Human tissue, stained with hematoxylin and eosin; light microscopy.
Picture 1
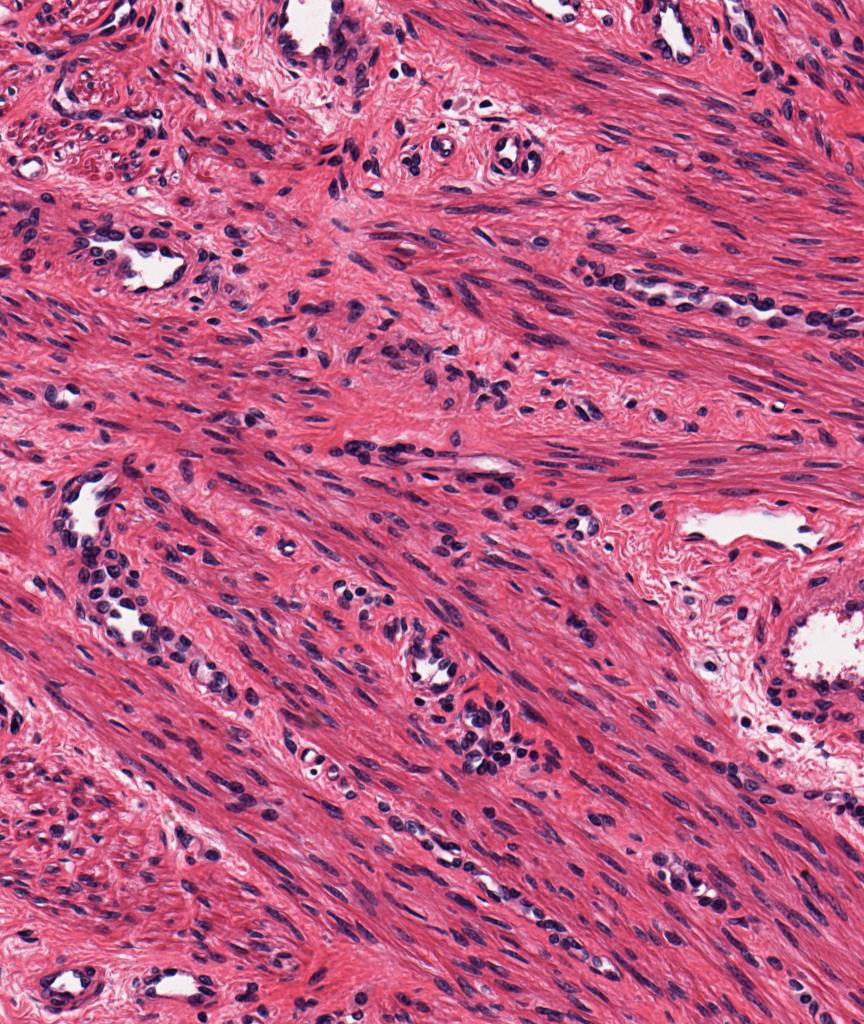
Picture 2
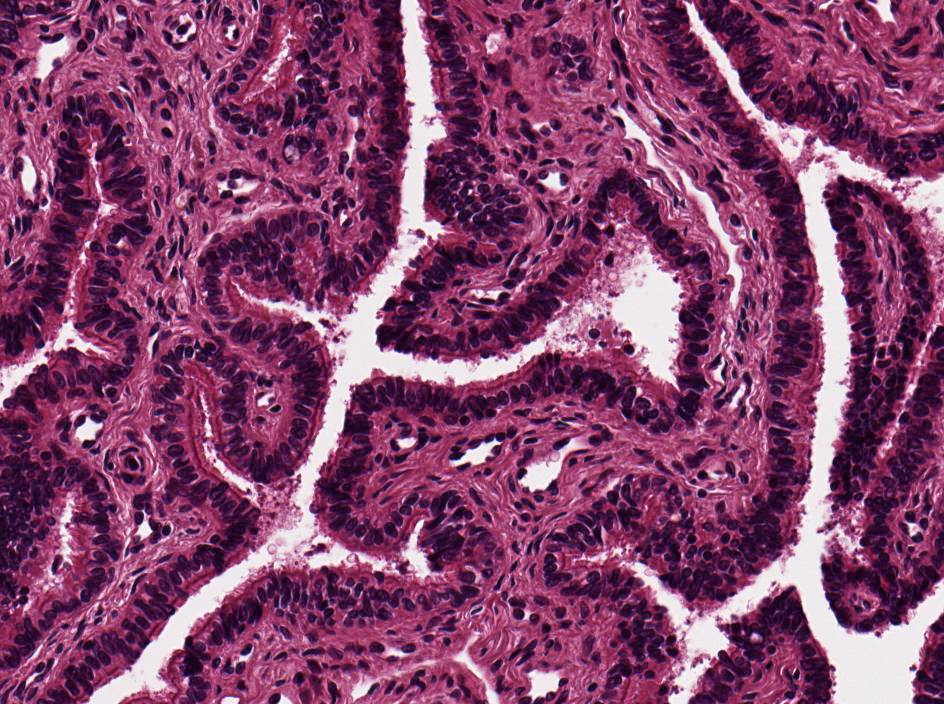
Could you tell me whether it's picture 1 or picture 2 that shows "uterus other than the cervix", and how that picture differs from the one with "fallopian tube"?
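Uterus other than the cervix: picture 1. Fallopian tube: picture 2. Picture 1: mostly pink spindle-cell stroma in long bundles, running diagonally from upper left toward lower right. Spindle nuclei elongated, blunt-ended, dark, parallel to the bundles, in pink fibrillary cytoplasm. Small glands lined by a single layer of cuboidal cells with round dark nuclei. Stroma around some glands, especially at the right edge, paler and looser than the dense bundles. Picture 2: elongated, branching folds interlocking across the whole field, separated by narrow white clefts. Epithelial nuclei dark, elongated, crowded, at staggered levels; layer looks pseudostratified. Thin band of pink cytoplasm between nuclei and the surface facing the clefts. Clefts mostly empty; a little pale granular material in the wider space just above centre.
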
